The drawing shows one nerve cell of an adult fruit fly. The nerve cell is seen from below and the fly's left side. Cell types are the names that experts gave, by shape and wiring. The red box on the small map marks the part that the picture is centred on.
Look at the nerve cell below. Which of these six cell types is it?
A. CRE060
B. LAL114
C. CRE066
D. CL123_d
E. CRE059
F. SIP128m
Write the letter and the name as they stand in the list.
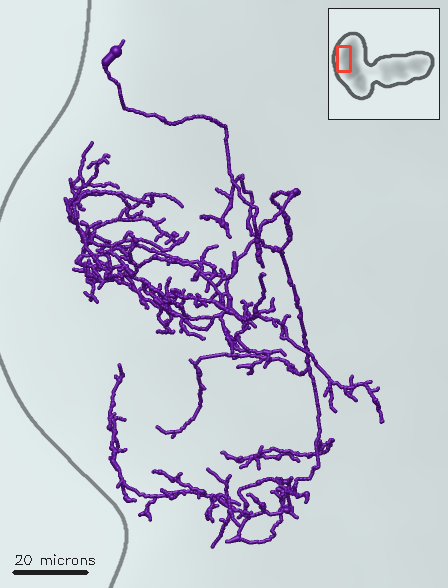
E. CRE059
